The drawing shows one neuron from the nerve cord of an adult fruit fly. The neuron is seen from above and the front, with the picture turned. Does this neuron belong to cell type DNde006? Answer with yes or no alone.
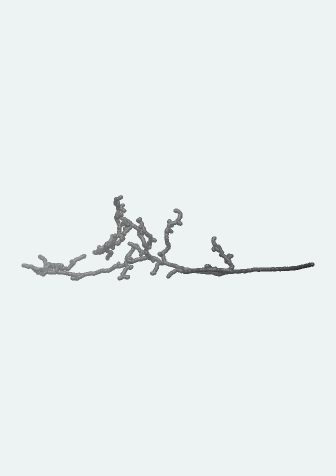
yes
